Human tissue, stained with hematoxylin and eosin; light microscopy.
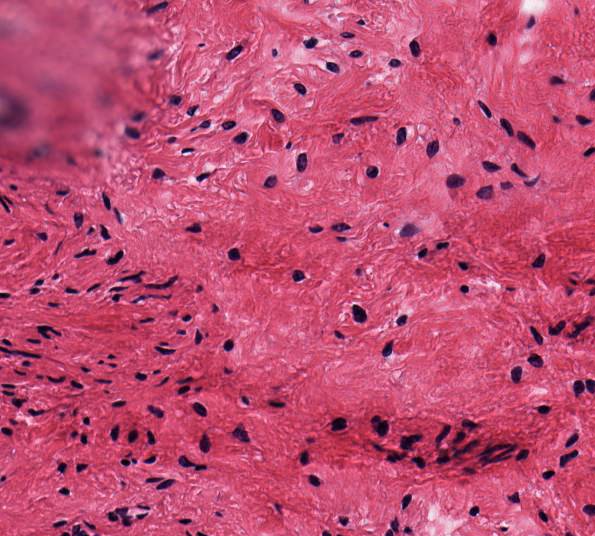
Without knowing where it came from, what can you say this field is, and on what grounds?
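What I see here is mainly dense connective tissue. The nuclei are small, dark and oval to spindle-shaped, much alike throughout, if more crowded at lower left than in the centre and upper right. Individual cell borders I can't make out; the nuclei sit within pink fibrillary material.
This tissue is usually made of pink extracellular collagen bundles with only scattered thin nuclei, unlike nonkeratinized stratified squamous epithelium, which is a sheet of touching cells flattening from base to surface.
Nor is there any epithelium or gland.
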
